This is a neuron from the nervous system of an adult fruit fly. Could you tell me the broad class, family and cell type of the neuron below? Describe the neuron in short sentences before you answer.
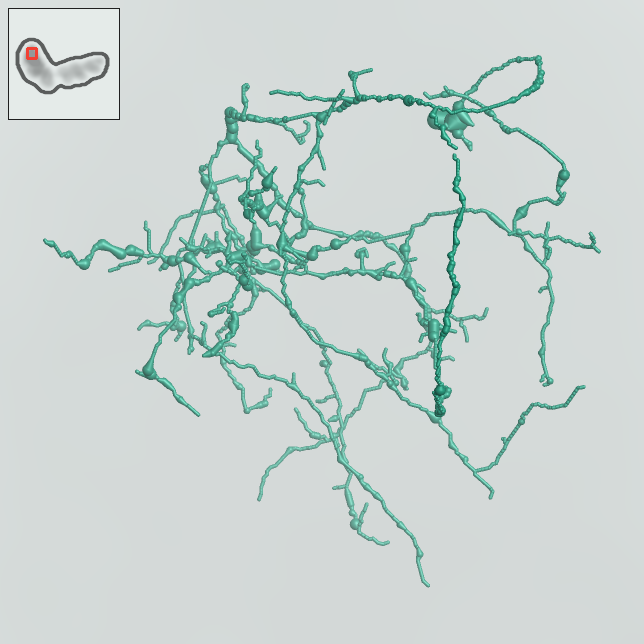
The picture shows dozens of branch ends. As drawn here it is about as wide as it is tall. This is a central-brain intrinsic neuron. Its family is hemilineage SMPpd1. It is of cell type SMP347.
